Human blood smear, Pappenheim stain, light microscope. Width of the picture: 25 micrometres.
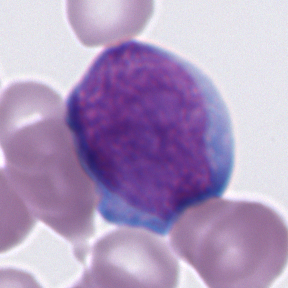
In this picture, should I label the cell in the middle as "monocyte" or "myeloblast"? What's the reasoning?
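Myeloblast. Cytoplasm: narrow blue rim around the nucleus, widest at the bottom of the cell.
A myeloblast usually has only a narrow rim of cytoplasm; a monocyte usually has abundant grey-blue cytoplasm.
Nucleus fills about 80% of the cell's area. Cell about 17 by 14 micrometres; nucleus about 16 by 13 micrometres. Chromatin finely granular, evenly spread, no coarse dark clumps. Outline roughly oval, with a small irregular bulge of cytoplasm at the lower edge.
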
